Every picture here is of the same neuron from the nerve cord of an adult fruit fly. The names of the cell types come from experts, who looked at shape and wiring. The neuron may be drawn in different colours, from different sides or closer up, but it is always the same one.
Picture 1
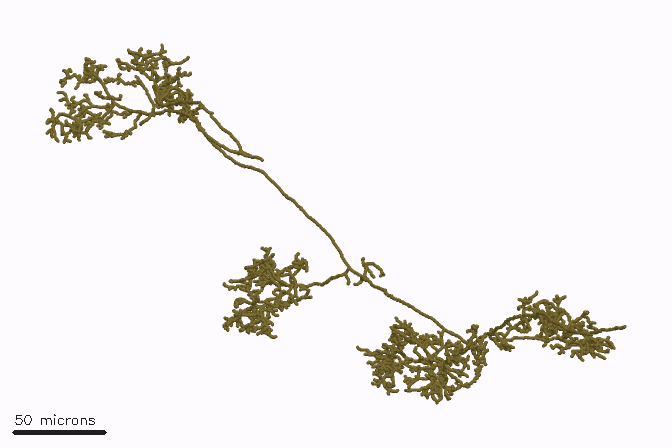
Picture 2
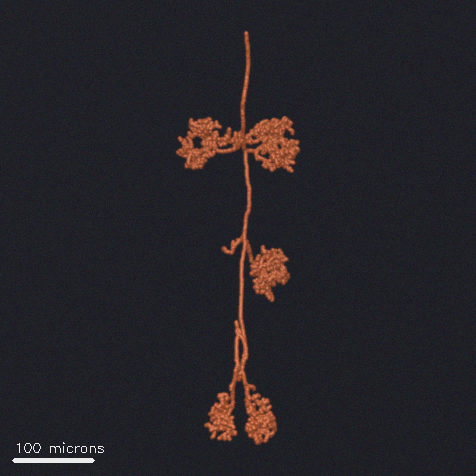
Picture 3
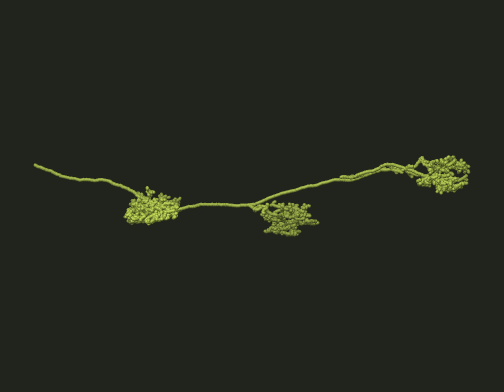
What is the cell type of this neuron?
DNxl114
